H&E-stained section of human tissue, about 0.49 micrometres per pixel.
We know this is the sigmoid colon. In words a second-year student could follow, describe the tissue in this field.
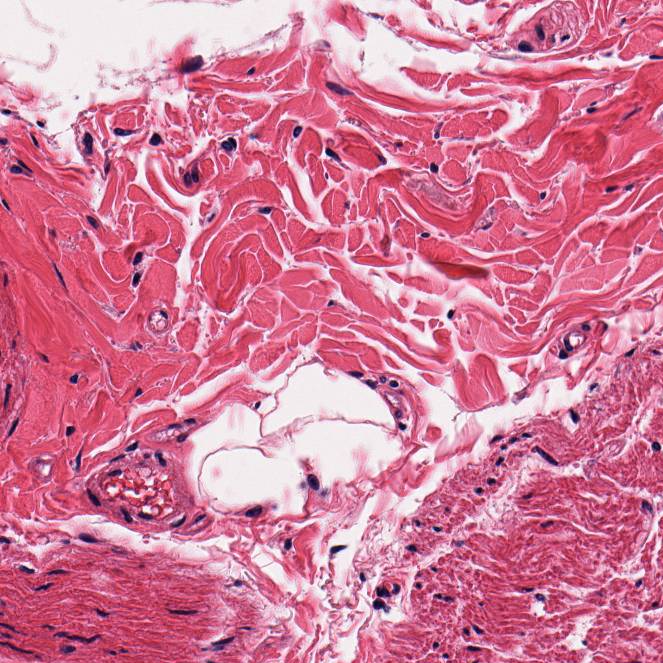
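Most of it, upper and central, is wavy, homogeneous pink collagen in bundles with clear clefts between them, and only sparse small, dark, spindle-shaped nuclei. Down in the lower left there's a smooth muscle bundle running roughly horizontally, its elongated dark nuclei lined up along it. The lower right has a second one, cut across or obliquely, its nuclei set closer than in the collagen above.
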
